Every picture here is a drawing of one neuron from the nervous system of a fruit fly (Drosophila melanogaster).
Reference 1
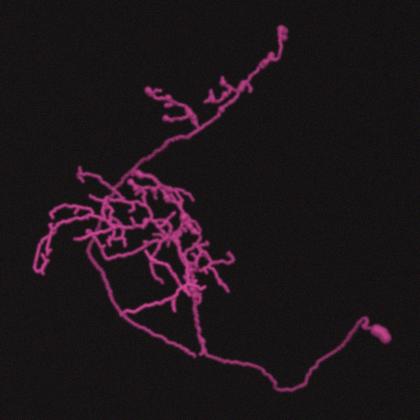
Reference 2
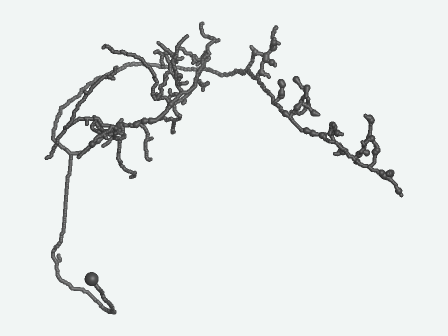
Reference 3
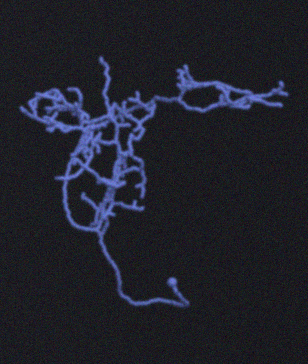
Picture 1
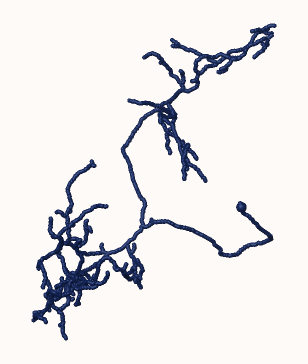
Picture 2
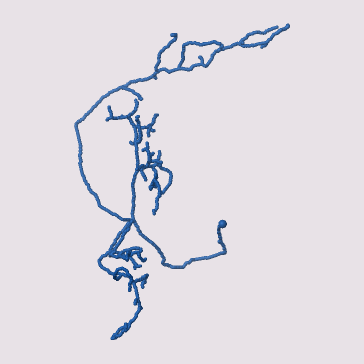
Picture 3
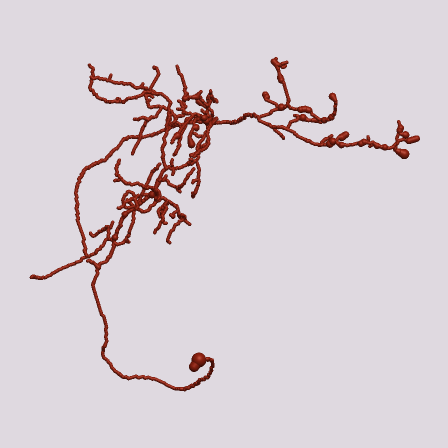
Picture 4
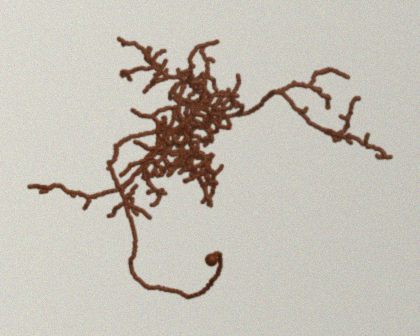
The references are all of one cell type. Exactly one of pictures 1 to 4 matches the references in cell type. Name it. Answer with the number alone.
3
